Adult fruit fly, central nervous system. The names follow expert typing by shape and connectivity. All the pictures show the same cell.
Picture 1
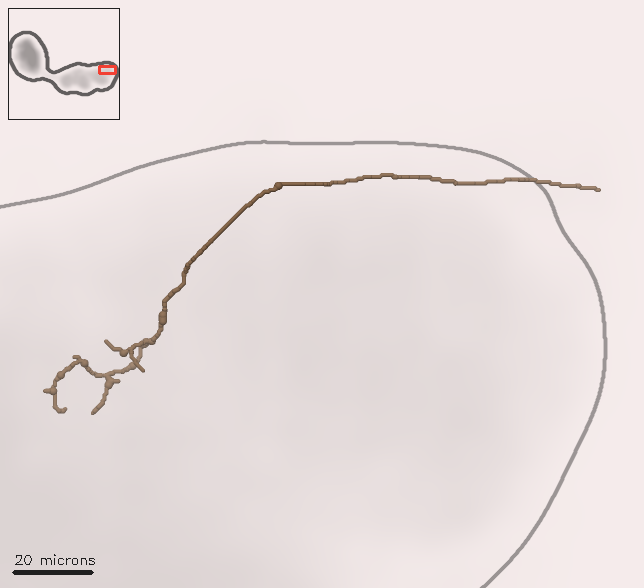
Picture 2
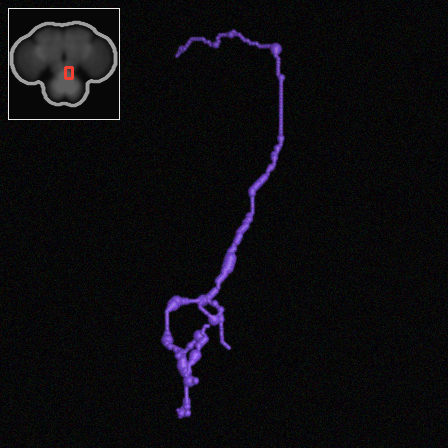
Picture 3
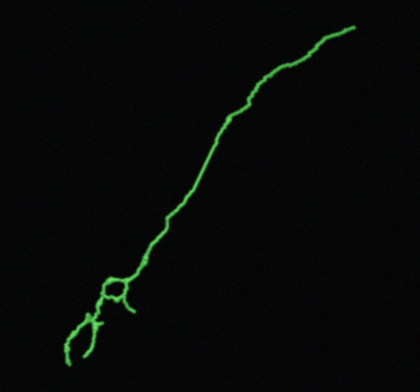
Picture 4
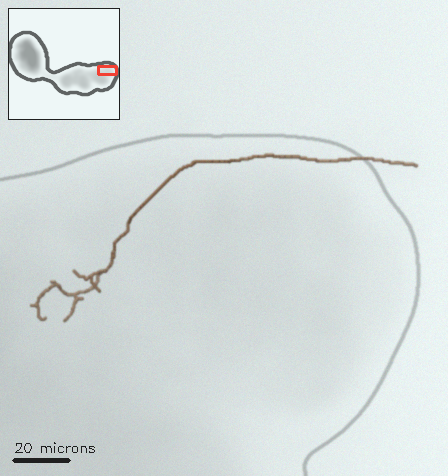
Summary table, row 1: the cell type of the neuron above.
SNxx03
